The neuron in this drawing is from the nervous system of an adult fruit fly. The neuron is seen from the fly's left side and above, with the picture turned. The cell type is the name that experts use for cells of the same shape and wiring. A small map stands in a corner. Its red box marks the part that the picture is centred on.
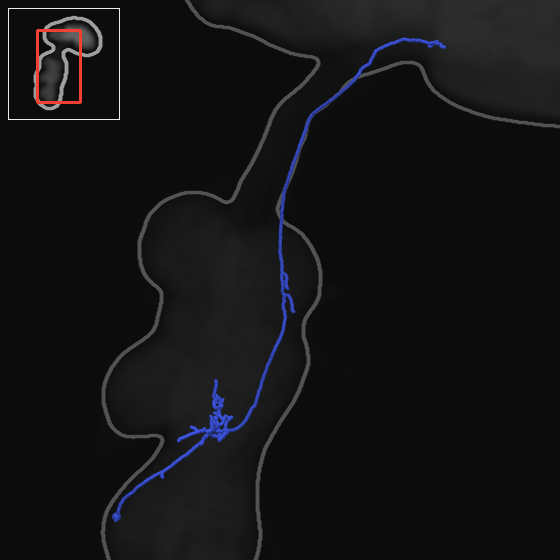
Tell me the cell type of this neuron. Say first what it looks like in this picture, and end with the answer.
Its cell body lies at the lower left of the picture. In this view it is taller than it is wide. Its broad class is ascending neuron. The cell type is AN07B072_b.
